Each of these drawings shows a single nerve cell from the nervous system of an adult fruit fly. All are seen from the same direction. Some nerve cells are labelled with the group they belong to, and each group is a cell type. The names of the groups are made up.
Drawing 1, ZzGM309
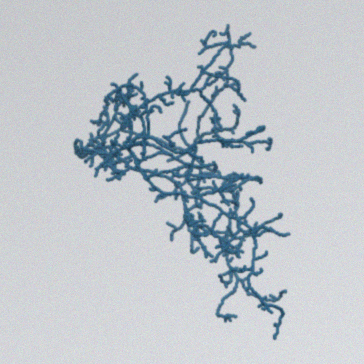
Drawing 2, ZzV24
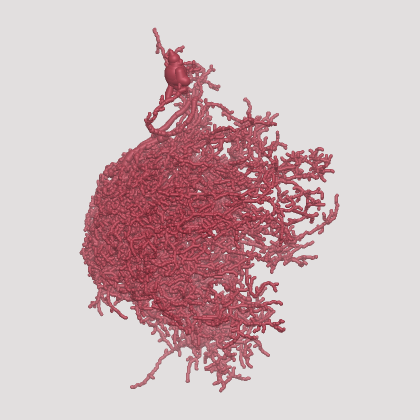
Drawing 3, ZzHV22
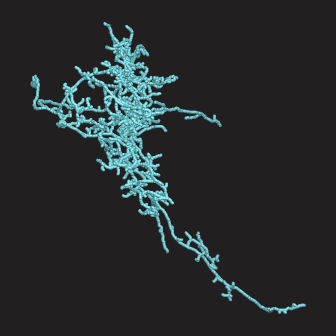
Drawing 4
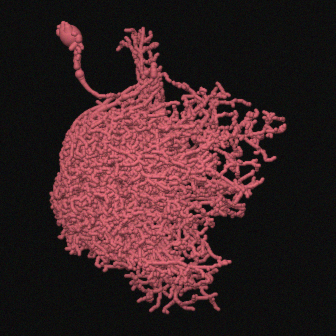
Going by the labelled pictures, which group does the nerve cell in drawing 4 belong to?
ZzV24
